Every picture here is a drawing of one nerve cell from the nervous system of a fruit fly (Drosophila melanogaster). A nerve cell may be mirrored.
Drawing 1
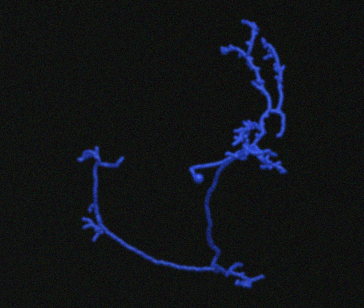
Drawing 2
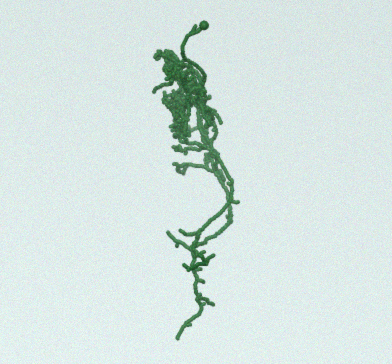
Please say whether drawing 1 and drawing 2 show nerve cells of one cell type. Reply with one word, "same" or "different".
different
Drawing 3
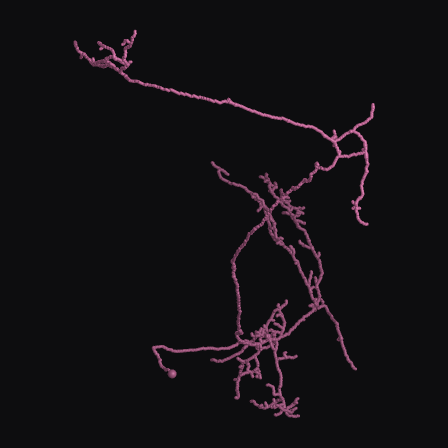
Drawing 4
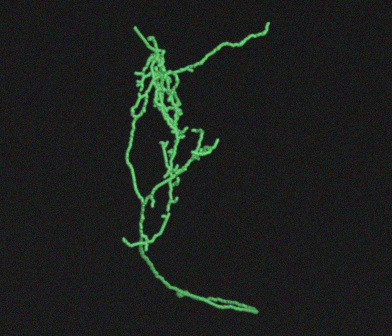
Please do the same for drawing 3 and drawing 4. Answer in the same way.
different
